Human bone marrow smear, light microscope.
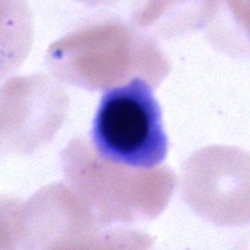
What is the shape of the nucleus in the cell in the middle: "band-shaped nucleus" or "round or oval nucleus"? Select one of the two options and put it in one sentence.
The nucleus of this cell is one compact round or oval mass.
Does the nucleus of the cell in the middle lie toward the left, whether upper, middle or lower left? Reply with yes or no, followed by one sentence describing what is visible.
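Yes. The rim of cytoplasm is wider on the lower right than on the upper left.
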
